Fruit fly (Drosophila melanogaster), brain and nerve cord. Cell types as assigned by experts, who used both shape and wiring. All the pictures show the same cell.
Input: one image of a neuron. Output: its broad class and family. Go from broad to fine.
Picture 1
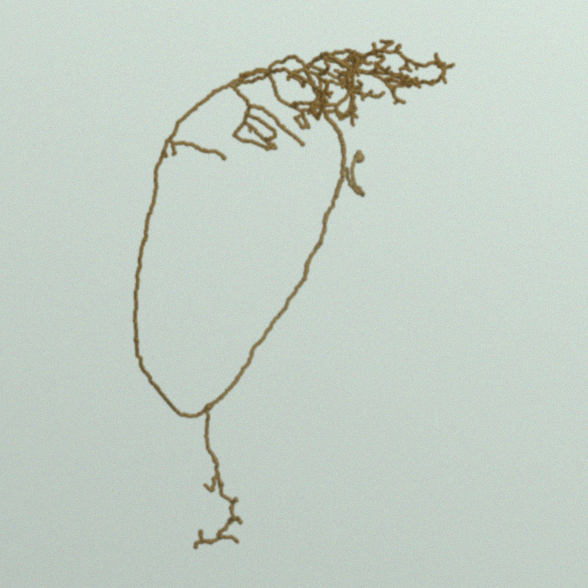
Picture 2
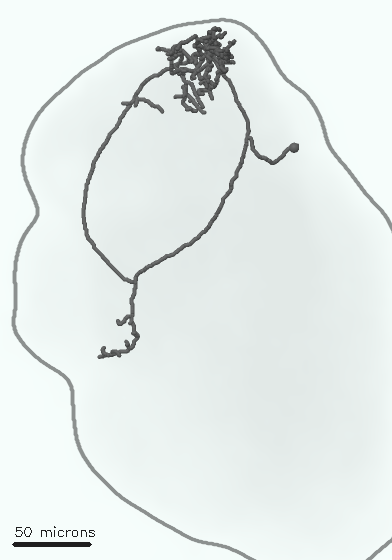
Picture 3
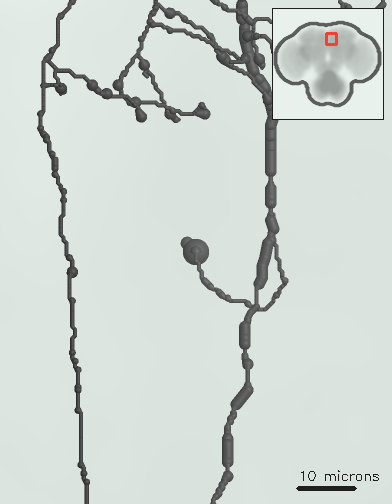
central-brain intrinsic neuron; hemilineage DM2_central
